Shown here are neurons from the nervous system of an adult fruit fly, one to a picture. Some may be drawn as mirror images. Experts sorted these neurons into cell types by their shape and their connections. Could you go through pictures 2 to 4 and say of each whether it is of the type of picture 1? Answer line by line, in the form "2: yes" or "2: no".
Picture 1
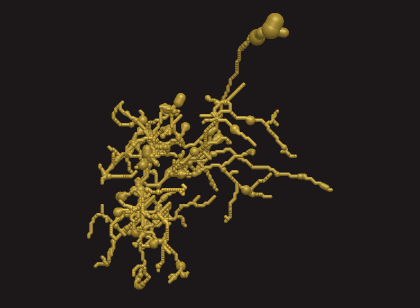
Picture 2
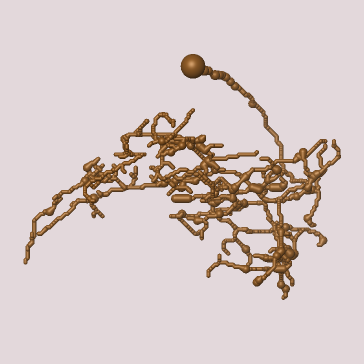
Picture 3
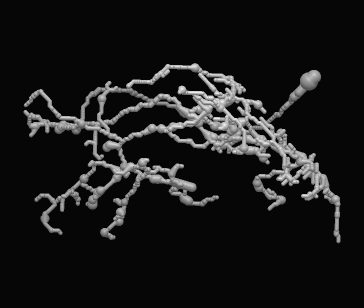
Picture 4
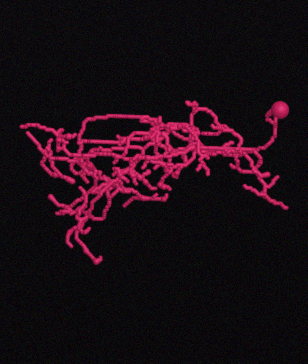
2: no
3: no
4: no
